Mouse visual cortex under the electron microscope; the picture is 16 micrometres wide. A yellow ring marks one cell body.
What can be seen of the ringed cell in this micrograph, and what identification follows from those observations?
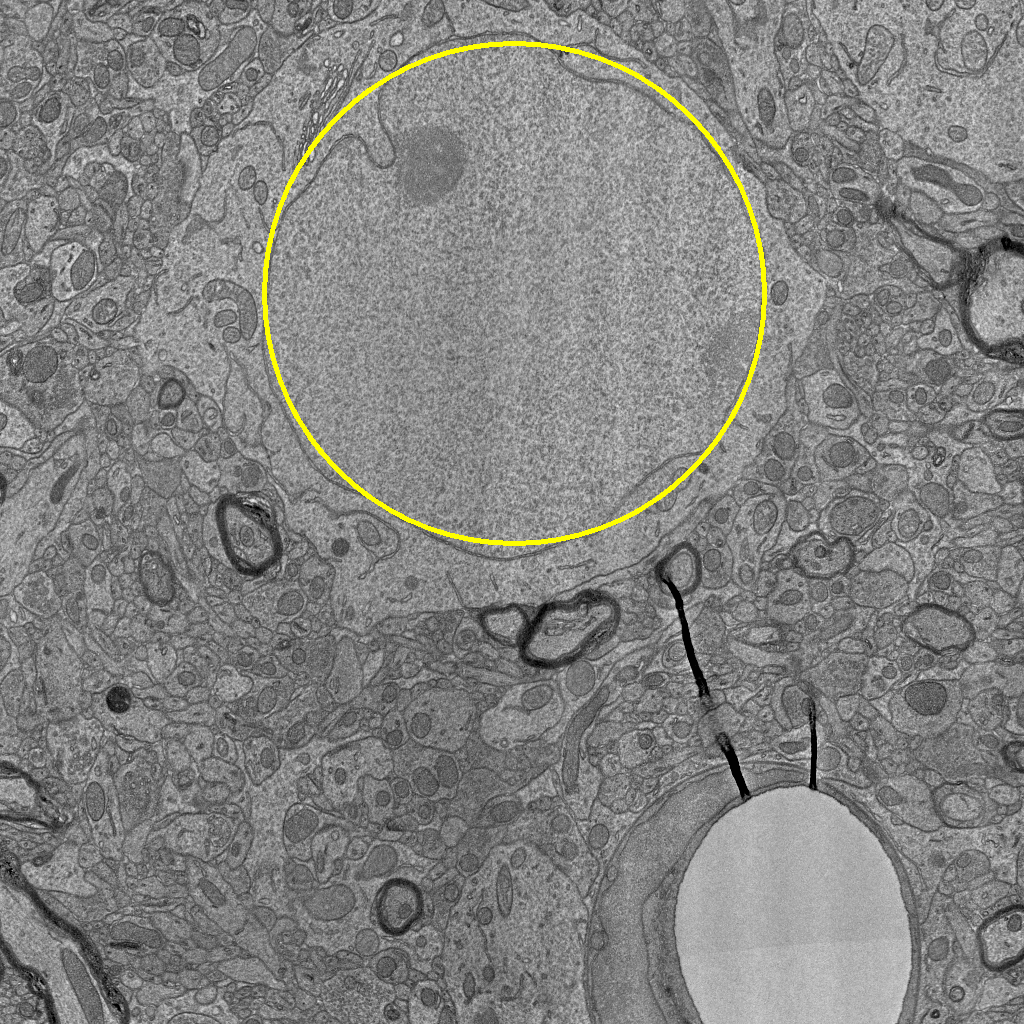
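Nucleus large, round, wholly visible, filling almost all of the ring. One deep narrow infolding of the envelope, upper left. Chromatin pale, finely dispersed; no dark clumps at envelope. Stack of parallel flattened membranes in cytoplasm above and to the left of nucleus. Cell: excitatory neuron.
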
